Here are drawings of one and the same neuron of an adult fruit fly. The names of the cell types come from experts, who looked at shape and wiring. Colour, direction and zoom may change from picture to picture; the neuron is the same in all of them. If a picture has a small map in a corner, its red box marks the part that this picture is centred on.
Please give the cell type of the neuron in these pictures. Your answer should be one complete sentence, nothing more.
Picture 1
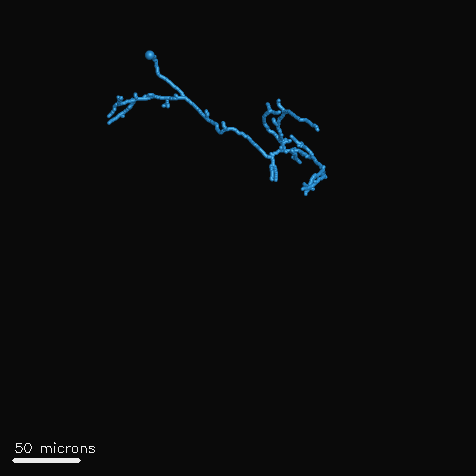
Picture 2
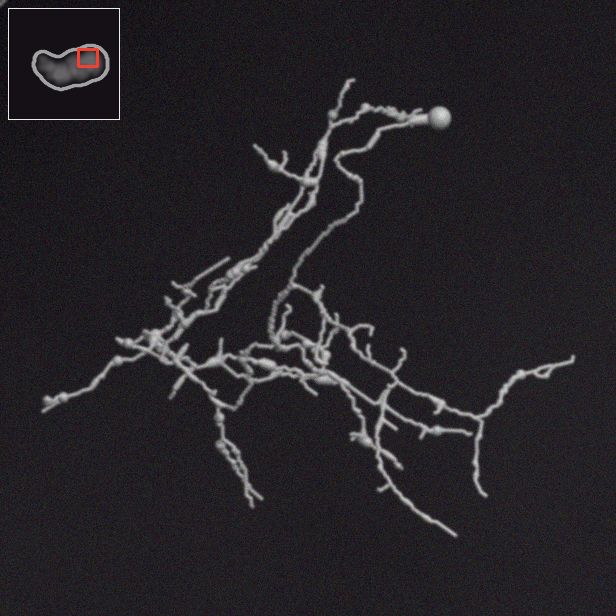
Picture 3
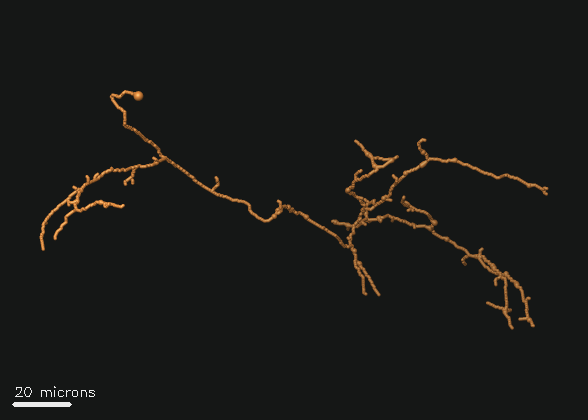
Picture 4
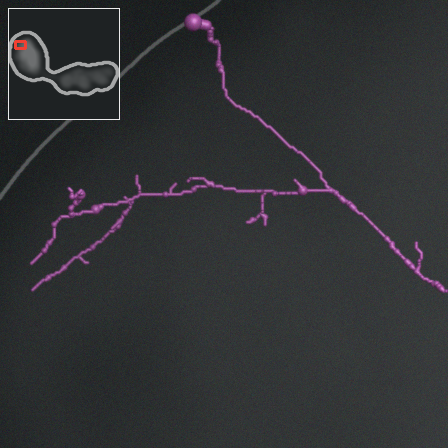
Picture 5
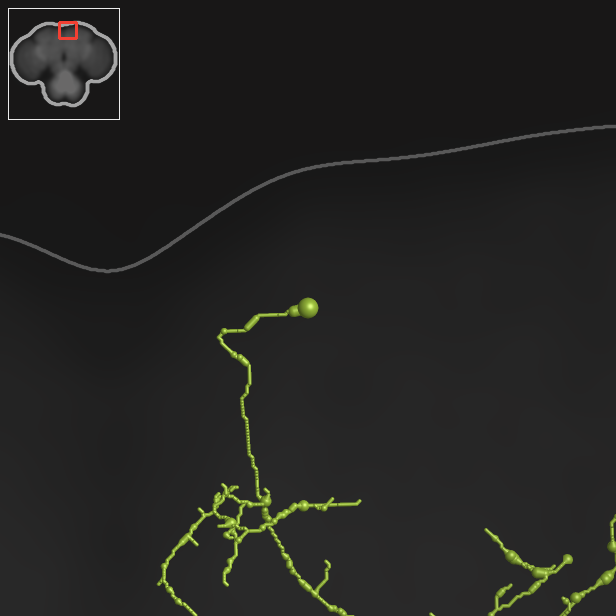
By cell type, this neuron is classified as CB2884.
